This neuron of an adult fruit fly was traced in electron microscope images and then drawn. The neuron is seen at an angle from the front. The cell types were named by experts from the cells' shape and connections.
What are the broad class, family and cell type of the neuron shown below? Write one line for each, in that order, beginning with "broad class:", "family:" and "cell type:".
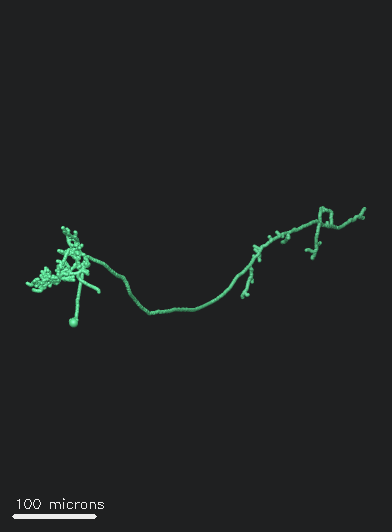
broad class: descending neuron
family: hemilineage LB12
cell type: DNge014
